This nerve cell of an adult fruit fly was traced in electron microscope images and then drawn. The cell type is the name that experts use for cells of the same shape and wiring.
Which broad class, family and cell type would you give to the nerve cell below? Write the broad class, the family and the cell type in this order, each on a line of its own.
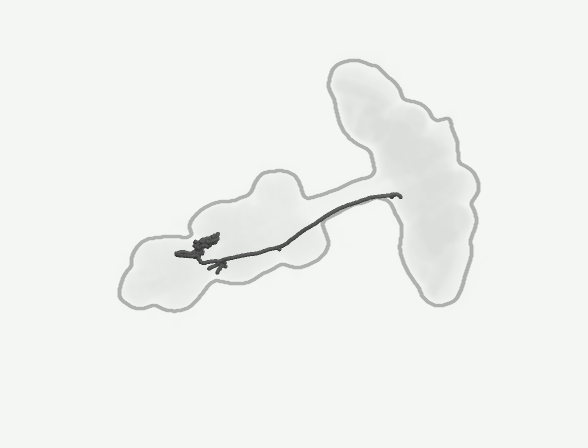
ascending neuron
hemilineage 19B
AN19B076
